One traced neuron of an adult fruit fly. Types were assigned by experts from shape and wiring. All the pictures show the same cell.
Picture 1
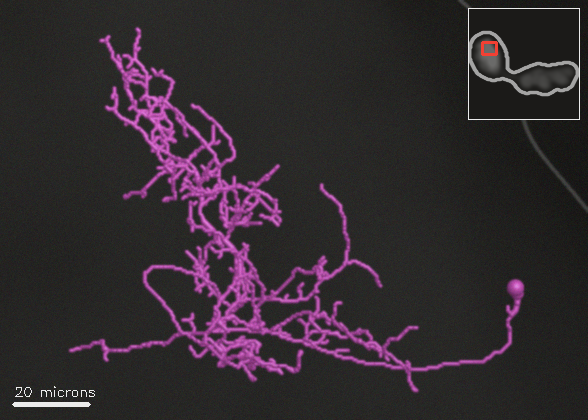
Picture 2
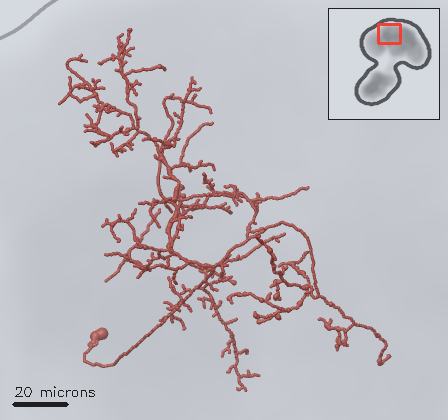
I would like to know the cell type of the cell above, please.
CL267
